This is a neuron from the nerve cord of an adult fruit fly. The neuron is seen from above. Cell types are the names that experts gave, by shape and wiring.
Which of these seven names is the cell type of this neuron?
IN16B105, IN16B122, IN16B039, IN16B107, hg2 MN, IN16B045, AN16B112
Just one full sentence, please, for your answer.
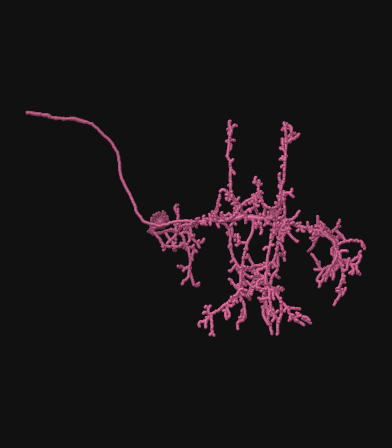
Among cell types, the one for this neuron is hg2 MN.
